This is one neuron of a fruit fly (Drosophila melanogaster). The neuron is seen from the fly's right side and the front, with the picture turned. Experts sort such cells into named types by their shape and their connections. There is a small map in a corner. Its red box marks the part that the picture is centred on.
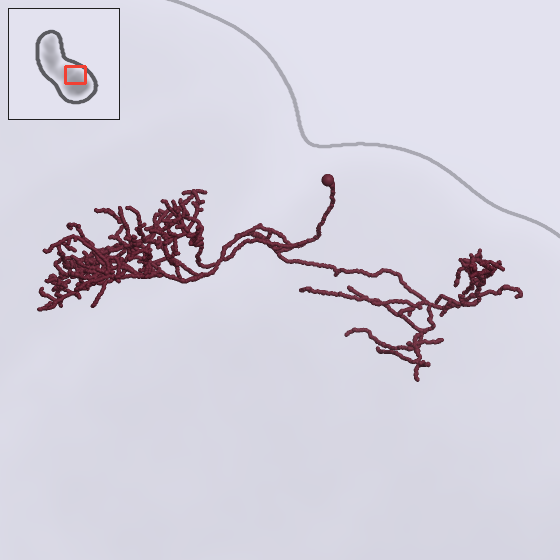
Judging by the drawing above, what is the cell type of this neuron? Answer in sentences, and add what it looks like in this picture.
It is of cell type LoVP51. Its broad class is visual projection neuron. Dozens of branch ends can be seen. In this view it is wider than it is tall.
